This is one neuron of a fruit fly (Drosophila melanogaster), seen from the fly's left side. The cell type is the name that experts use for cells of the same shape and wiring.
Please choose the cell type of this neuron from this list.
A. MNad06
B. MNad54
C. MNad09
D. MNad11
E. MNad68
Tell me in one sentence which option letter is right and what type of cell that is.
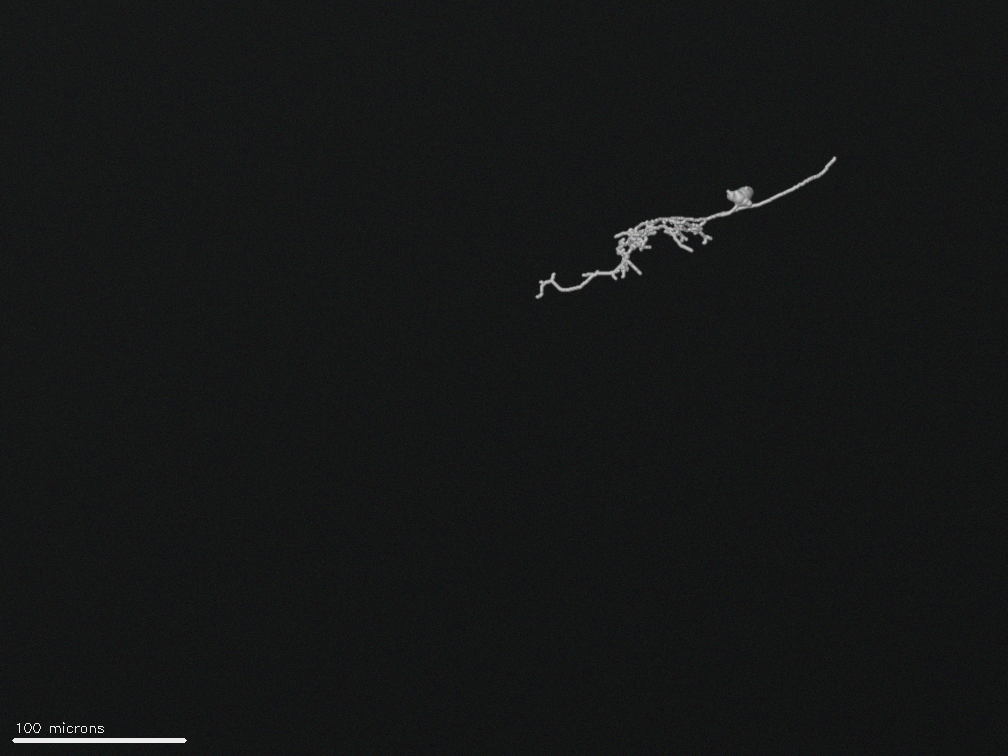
In cell type, the neuron corresponds to option B, MNad54.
